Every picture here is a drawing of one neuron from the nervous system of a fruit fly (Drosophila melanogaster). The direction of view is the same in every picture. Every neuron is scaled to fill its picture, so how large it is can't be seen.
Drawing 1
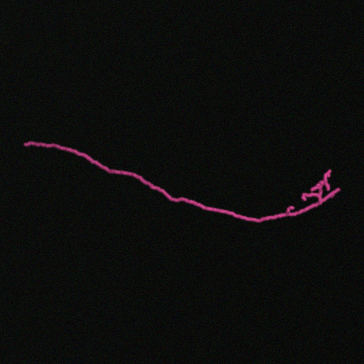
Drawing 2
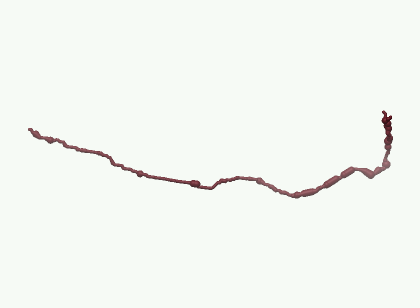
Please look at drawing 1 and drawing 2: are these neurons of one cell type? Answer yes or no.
no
